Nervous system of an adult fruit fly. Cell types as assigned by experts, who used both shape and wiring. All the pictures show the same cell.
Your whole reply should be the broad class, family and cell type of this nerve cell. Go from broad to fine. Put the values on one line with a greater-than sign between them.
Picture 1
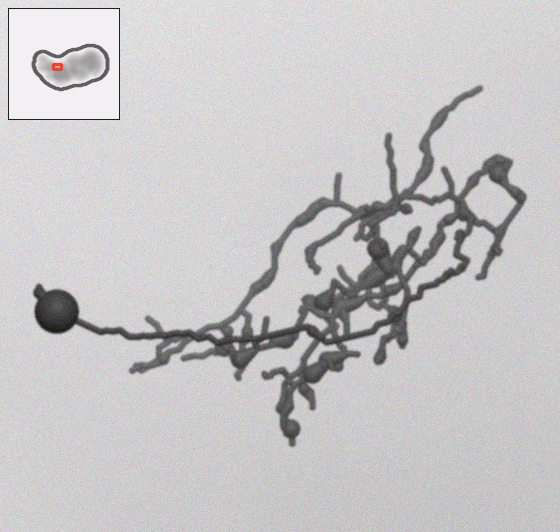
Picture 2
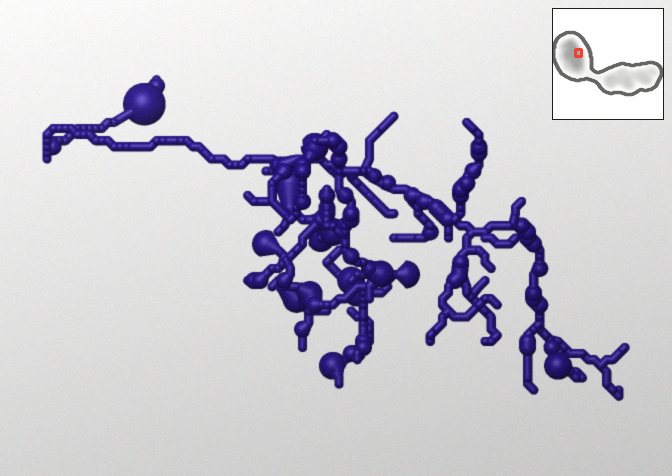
optic-lobe intrinsic neuron > Mi > Mi16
